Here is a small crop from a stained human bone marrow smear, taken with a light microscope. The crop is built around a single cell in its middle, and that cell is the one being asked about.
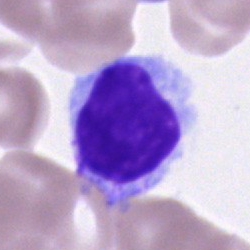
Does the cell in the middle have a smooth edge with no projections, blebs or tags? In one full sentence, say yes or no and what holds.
No, the outline of the cell is rough.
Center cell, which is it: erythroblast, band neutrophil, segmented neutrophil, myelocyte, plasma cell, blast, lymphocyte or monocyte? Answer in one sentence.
To answer, the cell in the center of the crop is a lymphocyte.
